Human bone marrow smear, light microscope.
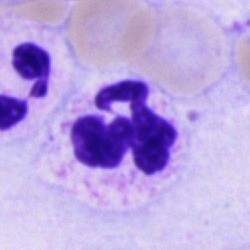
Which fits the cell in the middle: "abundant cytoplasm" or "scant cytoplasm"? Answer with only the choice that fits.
Abundant cytoplasm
